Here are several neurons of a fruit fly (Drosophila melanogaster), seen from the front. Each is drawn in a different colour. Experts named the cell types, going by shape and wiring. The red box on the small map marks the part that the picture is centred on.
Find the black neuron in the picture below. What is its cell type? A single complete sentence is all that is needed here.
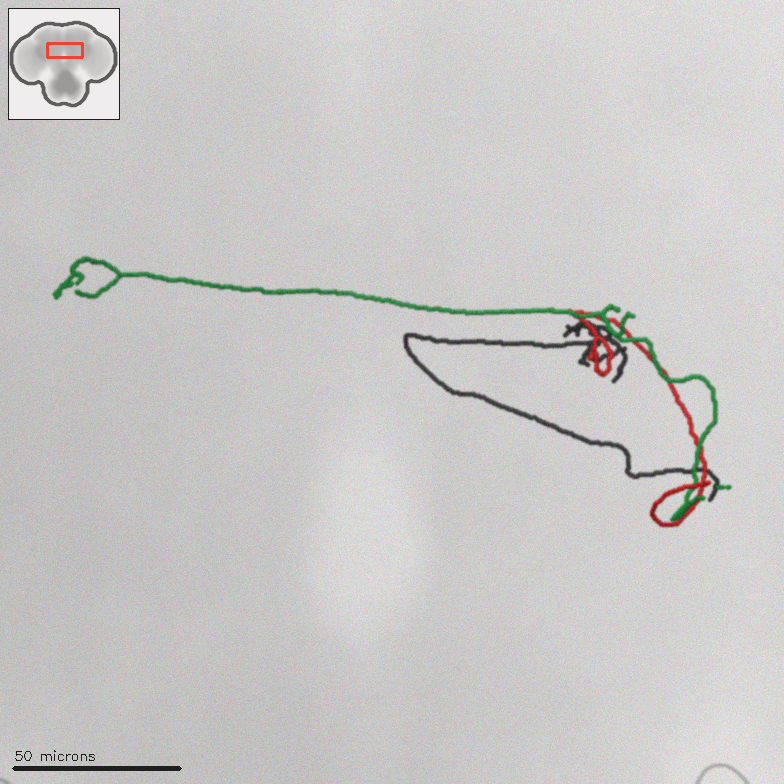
The neuron belongs to cell type ORN_DL1.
